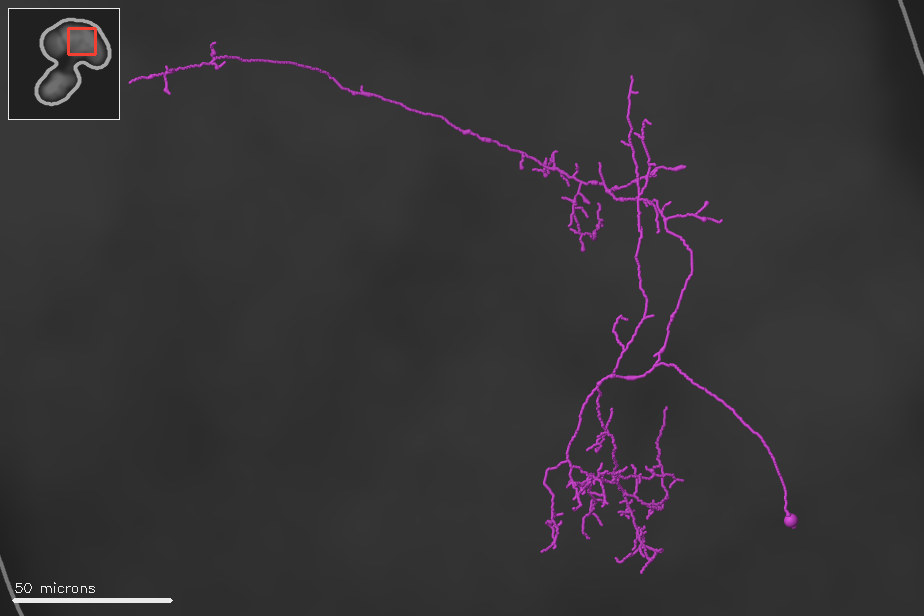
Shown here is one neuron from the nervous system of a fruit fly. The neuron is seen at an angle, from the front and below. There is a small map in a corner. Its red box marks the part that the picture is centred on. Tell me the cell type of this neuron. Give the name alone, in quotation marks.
"CL056"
